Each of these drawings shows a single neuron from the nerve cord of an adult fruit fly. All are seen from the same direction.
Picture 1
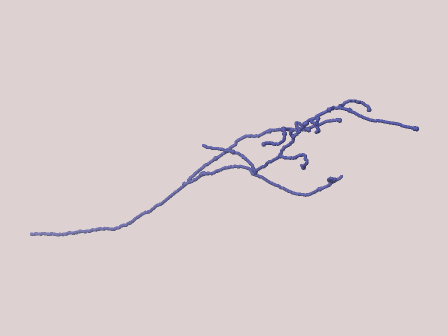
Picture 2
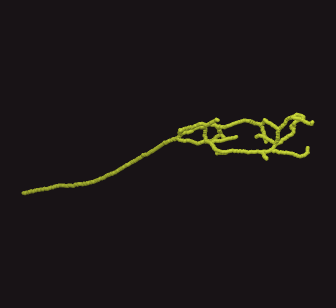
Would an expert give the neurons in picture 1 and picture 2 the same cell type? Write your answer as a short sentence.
They are of the same cell type.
